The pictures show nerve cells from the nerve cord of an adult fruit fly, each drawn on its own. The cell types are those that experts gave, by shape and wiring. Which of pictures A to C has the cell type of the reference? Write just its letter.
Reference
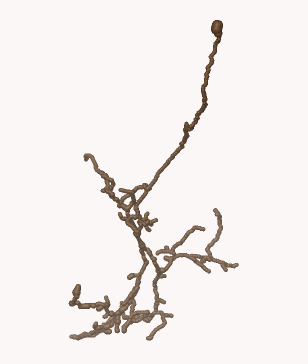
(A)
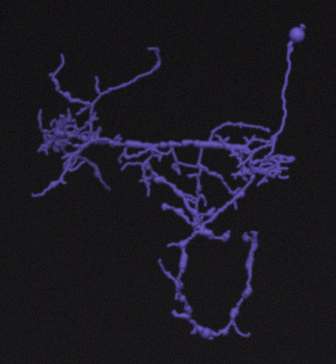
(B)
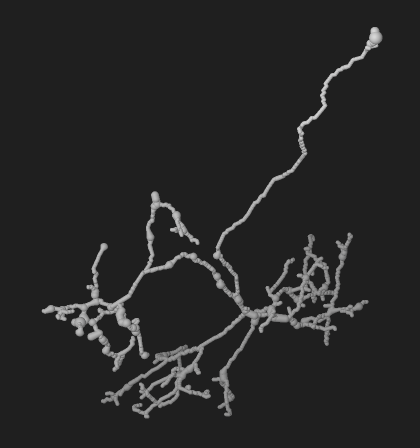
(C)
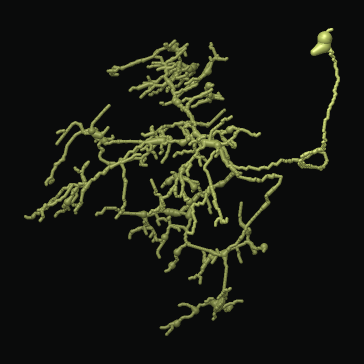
B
